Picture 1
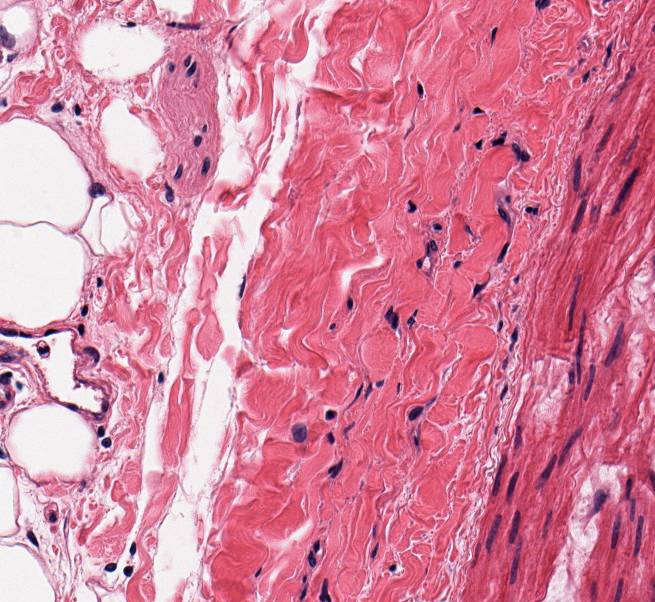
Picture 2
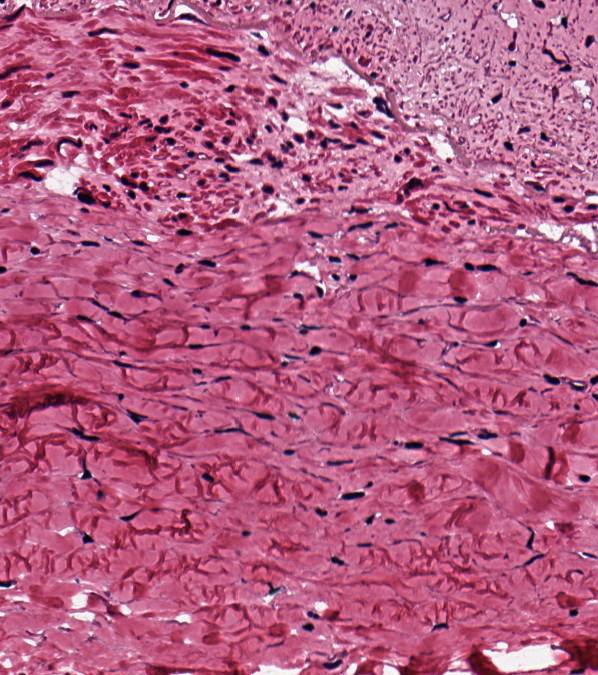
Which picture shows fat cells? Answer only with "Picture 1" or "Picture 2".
Picture 1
